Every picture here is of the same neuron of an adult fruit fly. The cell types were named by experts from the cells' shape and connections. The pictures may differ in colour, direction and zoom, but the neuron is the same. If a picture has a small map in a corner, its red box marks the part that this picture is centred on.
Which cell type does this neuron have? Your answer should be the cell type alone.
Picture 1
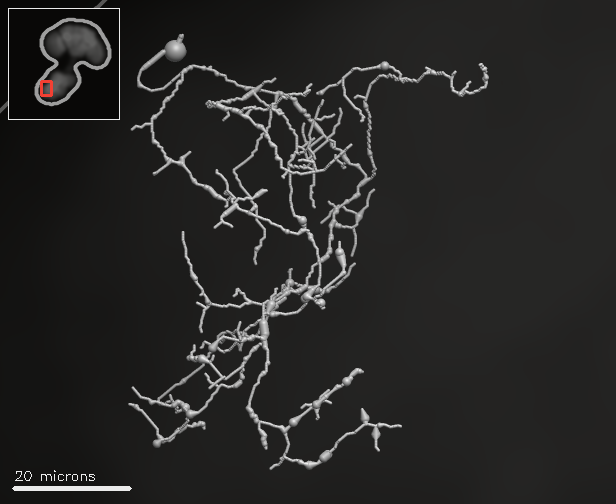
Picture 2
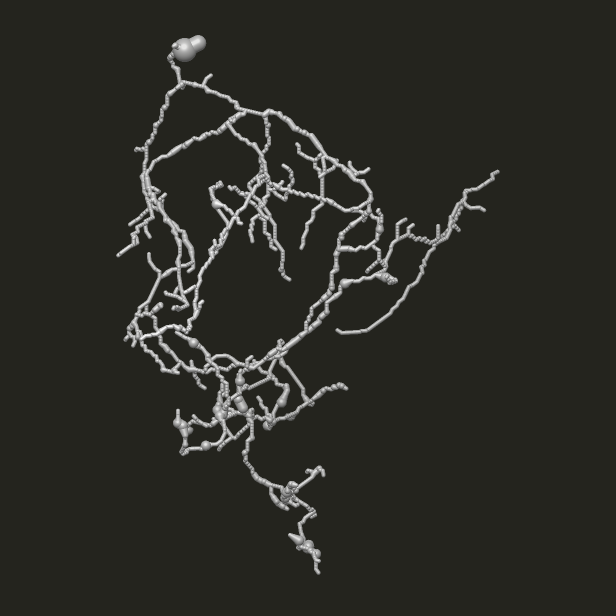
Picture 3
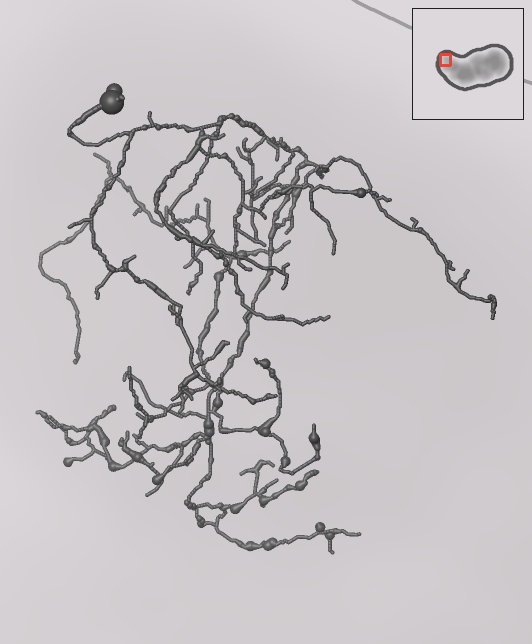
INXXX436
